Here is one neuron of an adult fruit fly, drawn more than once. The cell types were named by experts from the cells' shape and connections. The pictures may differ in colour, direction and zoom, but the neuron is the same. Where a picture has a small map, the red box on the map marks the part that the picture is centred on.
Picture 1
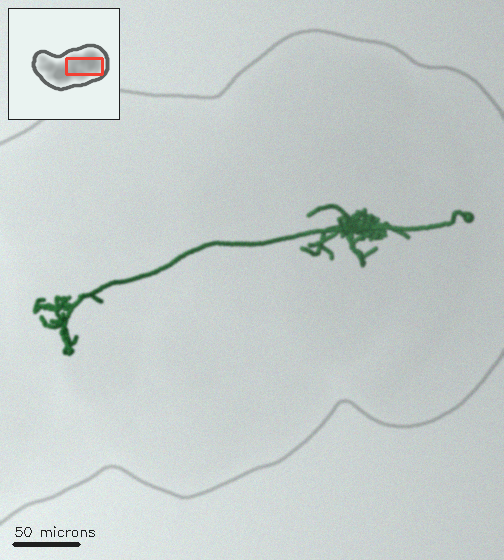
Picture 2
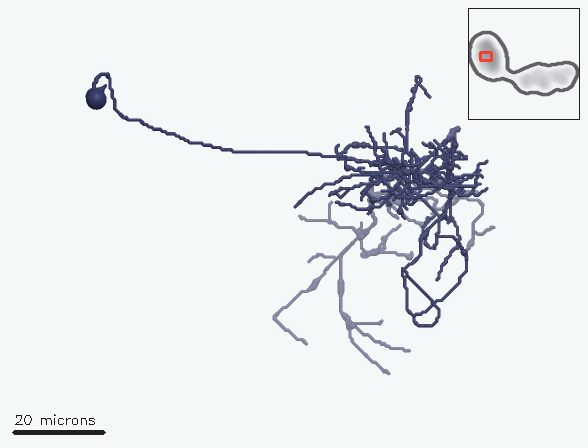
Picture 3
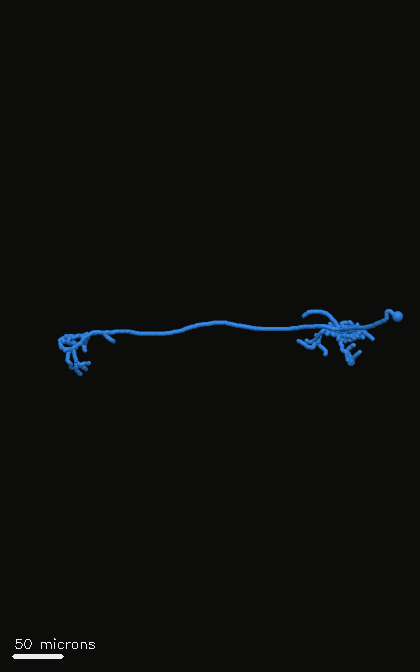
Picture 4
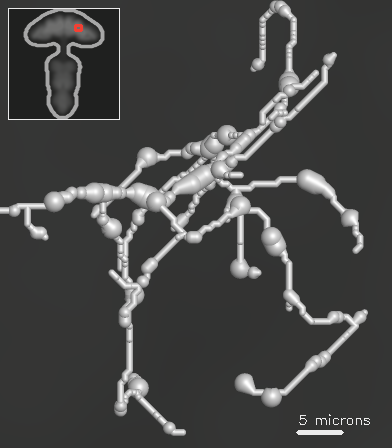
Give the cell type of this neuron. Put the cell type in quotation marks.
"PVLP066"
